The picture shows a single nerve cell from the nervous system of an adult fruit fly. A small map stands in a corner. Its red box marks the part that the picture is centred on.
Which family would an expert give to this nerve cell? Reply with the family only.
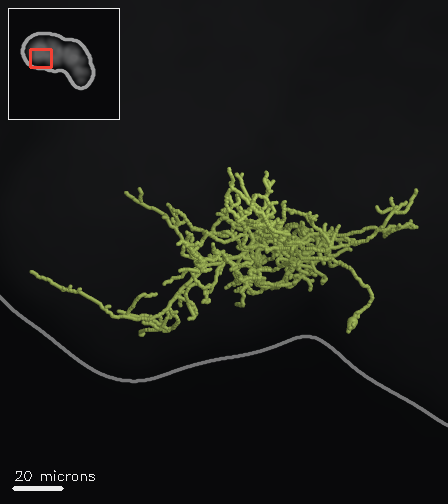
hemilineage DM4_dorsal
